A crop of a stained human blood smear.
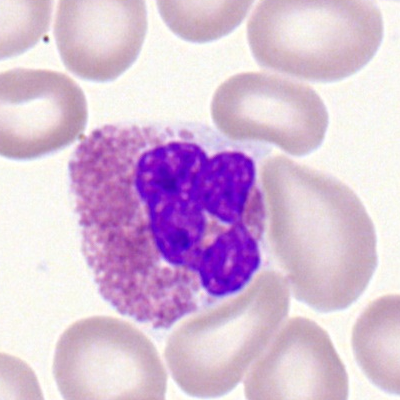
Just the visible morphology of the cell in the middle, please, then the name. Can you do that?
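Chromatin: dark purple, coarsely clumped. Cytoplasm: packed with coarse pink to reddish-pink granules of fairly even size. Outline: smooth, no surface projections. Eosinophil.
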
